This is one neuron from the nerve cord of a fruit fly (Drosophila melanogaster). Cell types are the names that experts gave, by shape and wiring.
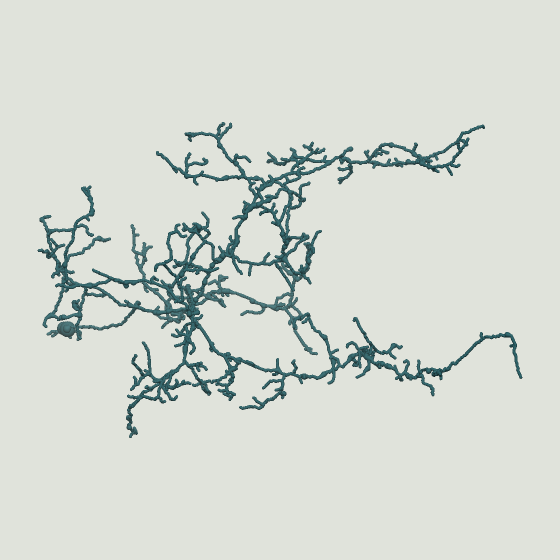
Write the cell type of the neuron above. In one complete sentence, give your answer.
This neuron is classified under the cell type IN20A.22A012.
